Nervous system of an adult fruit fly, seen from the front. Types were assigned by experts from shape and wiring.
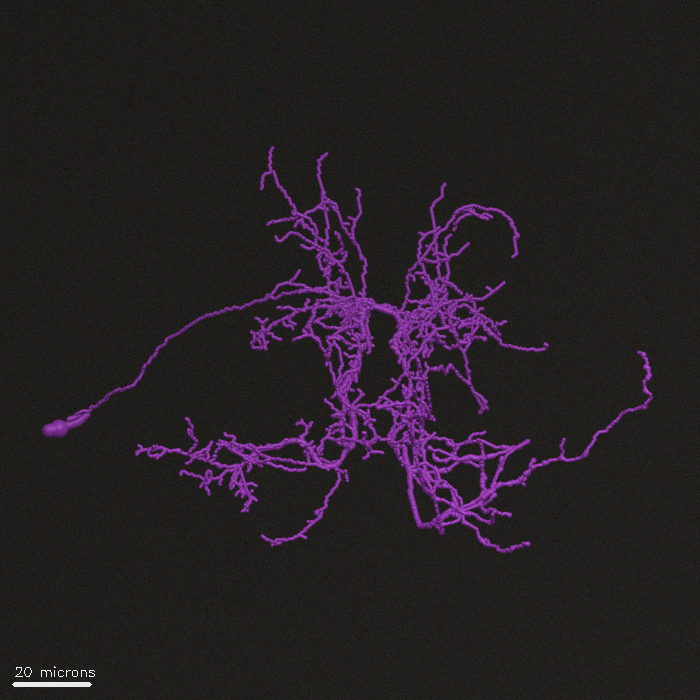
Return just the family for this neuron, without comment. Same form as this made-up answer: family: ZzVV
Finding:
family: hemilineage 08B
